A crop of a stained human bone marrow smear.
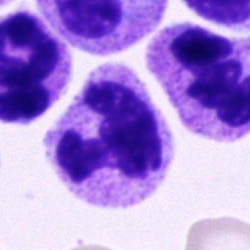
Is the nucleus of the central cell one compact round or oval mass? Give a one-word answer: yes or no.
No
